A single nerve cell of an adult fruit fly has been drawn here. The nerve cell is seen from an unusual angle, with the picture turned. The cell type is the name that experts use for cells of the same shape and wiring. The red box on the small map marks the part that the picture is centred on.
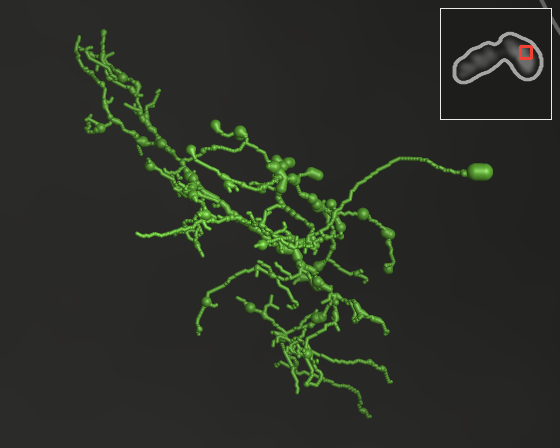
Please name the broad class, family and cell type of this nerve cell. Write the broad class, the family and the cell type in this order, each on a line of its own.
central-brain intrinsic neuron
hemilineage TRdl_b
GNG359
